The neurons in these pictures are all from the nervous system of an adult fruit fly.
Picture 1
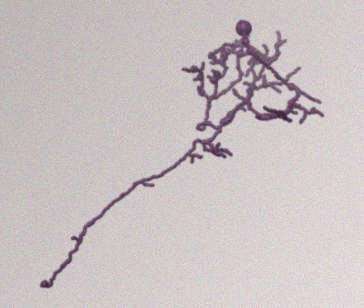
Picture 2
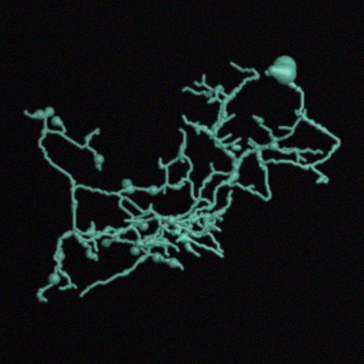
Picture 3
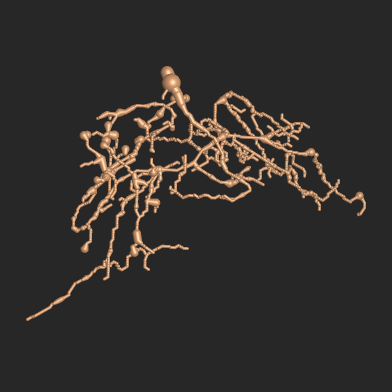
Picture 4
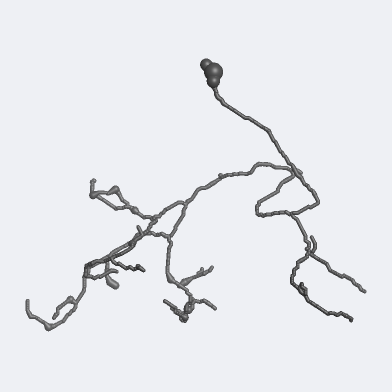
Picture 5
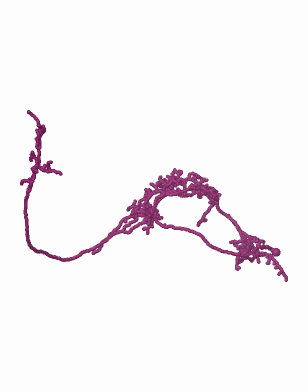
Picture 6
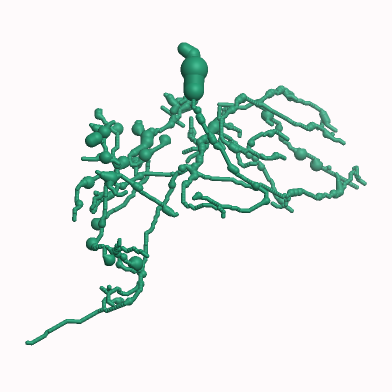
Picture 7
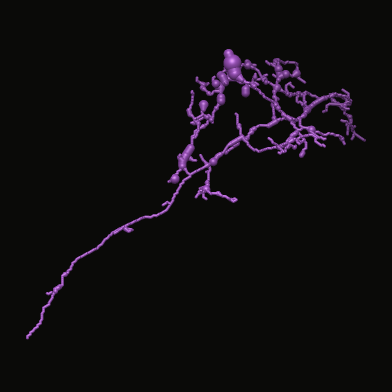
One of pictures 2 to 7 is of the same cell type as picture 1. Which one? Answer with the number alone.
7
